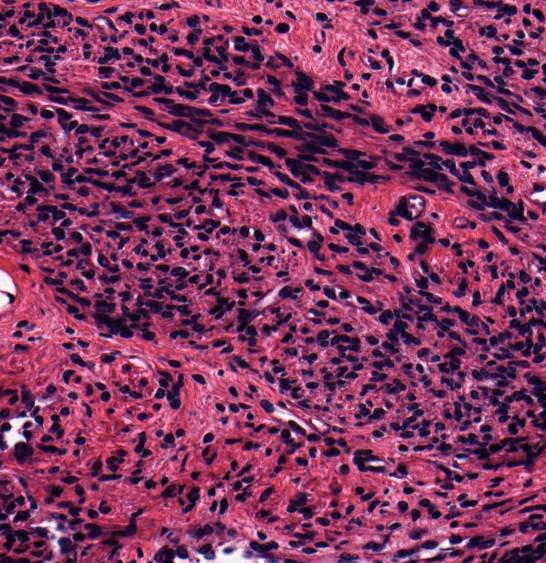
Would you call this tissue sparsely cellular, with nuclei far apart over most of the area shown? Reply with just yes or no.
No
